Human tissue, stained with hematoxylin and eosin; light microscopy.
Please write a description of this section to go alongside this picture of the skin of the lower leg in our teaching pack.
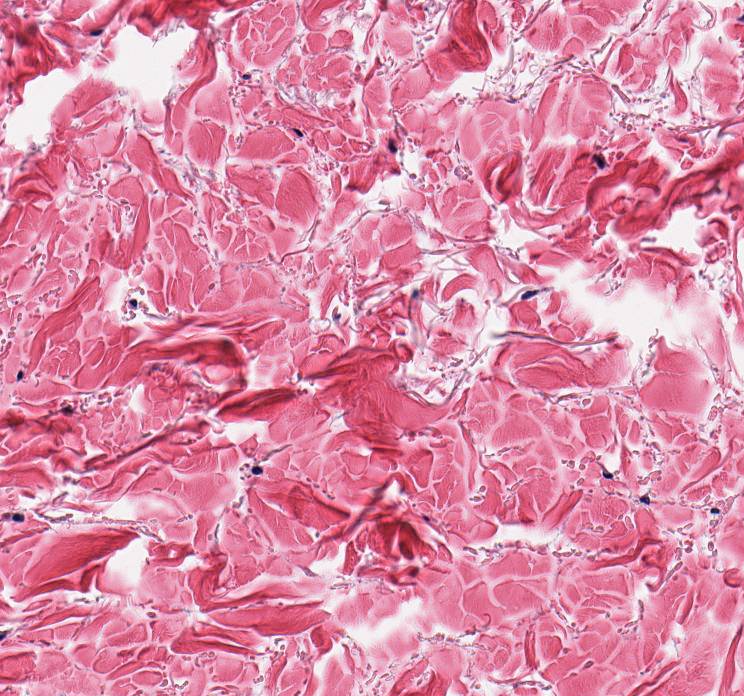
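Closely packed collagen bundles fill the entire field, cut across, lengthwise and obliquely in many directions. Nuclei are few, small and dark, scattered singly among the bundles, some elongated and others dot-like. Thin, pale, wispy fibres run in the narrow gaps between the larger bundles.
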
